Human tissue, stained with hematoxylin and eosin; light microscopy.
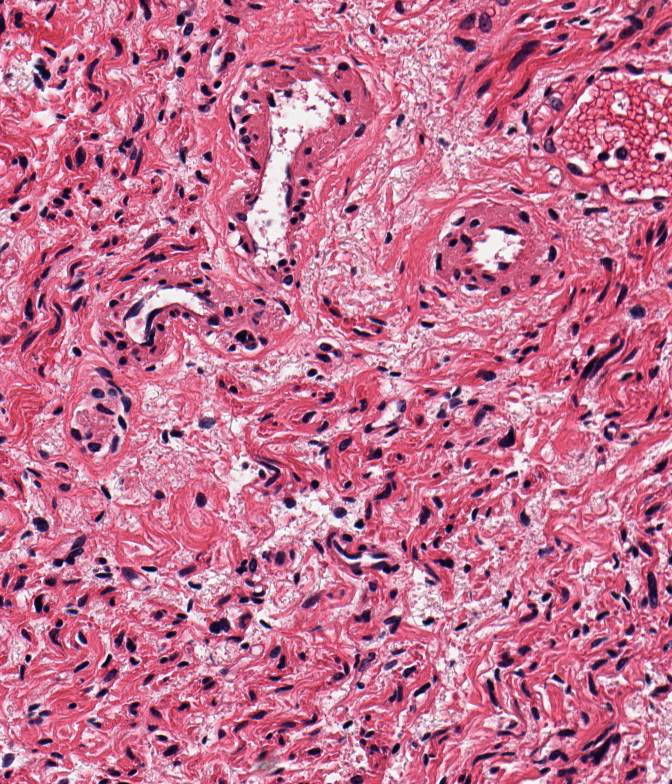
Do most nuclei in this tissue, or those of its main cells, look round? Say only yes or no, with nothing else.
No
